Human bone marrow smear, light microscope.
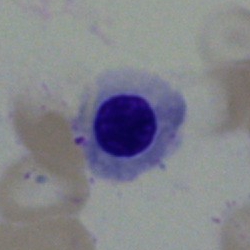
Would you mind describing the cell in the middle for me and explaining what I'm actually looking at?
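First thing I notice: dark purple chromatin, densely stained. Cytoplasm rims the whole nucleus, broader on the right side, and carries no visible granules. There are small purple fragments just outside the cell's left edge, too. It's an erythroblast.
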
